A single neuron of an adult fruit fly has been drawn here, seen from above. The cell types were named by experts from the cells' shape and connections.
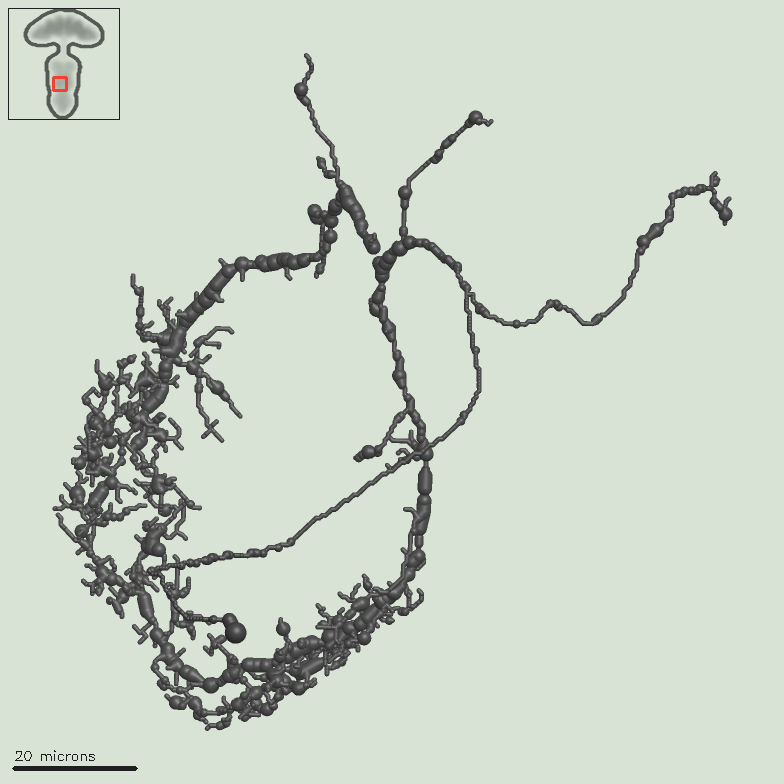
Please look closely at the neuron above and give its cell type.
IN23B031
